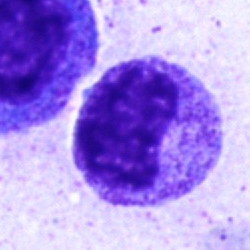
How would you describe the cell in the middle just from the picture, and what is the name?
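The cell is round in outline. Its nucleus sits toward the left part of the cell and is indented on its right side. The cytoplasm stains lilac-purple. This cell is a promyelocyte.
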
